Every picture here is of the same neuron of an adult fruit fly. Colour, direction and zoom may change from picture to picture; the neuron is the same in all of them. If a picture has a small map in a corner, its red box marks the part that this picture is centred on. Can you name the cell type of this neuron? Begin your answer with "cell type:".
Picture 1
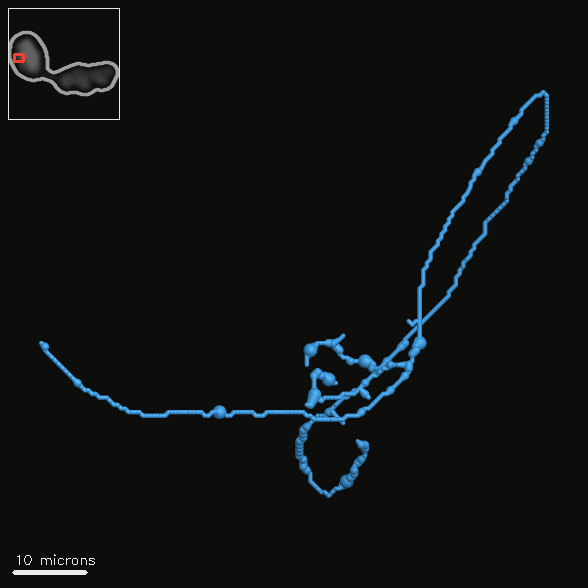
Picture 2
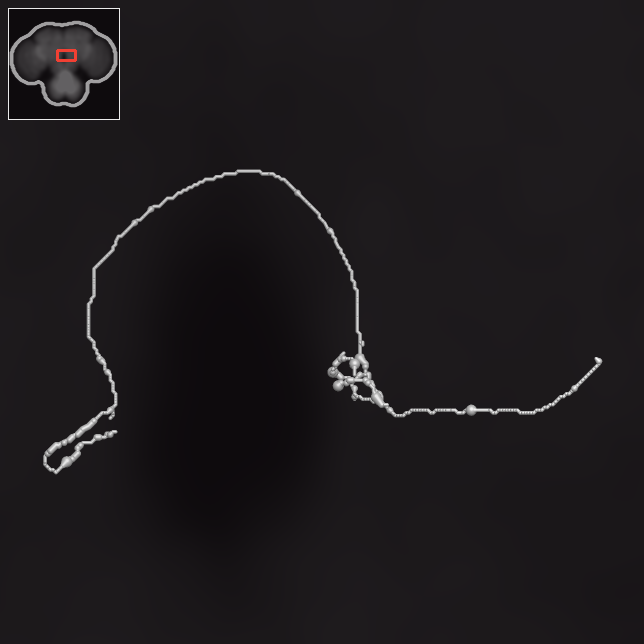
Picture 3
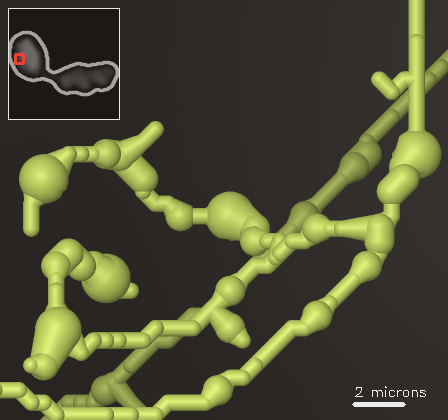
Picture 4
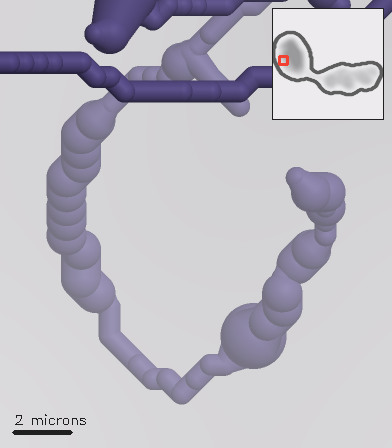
cell type: ORN_VM1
